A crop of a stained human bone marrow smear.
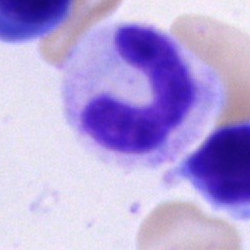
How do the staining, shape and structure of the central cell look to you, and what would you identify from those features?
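Nucleus a curved C-shaped band, opening toward the upper left. Chromatin dense, darkly stained purple. Cytoplasm plentiful, pale lilac, without coarse dark granules. Cell type: band neutrophil.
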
